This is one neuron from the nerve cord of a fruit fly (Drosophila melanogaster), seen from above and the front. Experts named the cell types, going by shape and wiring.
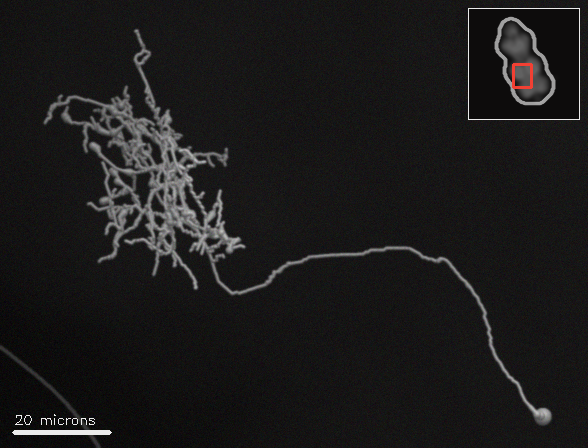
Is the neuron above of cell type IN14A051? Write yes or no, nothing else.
no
